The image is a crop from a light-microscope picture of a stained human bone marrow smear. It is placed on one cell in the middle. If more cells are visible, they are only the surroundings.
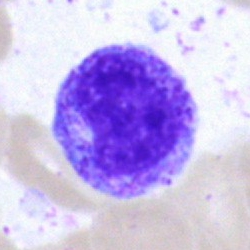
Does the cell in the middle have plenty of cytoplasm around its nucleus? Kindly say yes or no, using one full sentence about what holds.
No, the cytoplasm is not plentiful; it forms only a thin rim.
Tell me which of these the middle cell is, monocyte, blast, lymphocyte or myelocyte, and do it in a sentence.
Where the crop is centred, there is a myelocyte.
